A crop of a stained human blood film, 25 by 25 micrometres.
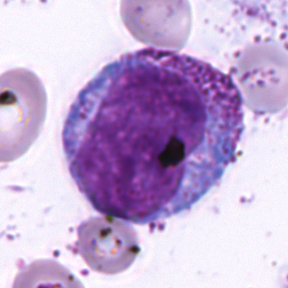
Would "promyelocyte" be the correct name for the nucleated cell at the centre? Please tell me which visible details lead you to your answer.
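The pale blue cytoplasm settles it, together with the dark purple granules scattered through it, crowded most along the upper right edge.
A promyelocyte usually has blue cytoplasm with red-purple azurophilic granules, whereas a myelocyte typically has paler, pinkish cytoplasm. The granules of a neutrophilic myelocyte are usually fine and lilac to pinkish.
So yes, promyelocyte fits, and myelocyte doesn't. Apart from that, the outline is smooth and roughly round, and a single black, angular speck lies over the nucleus just right of its centre.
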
